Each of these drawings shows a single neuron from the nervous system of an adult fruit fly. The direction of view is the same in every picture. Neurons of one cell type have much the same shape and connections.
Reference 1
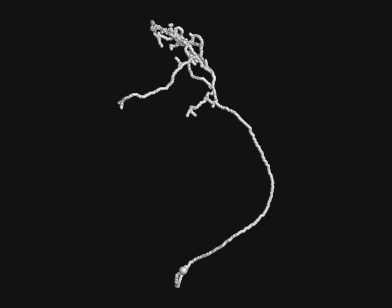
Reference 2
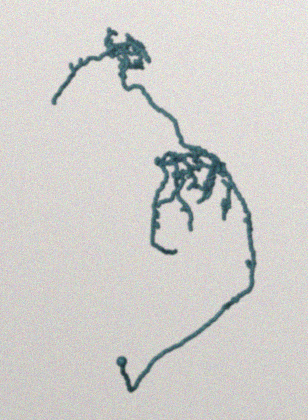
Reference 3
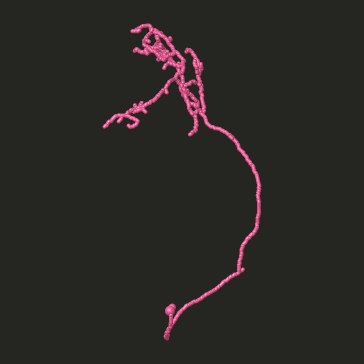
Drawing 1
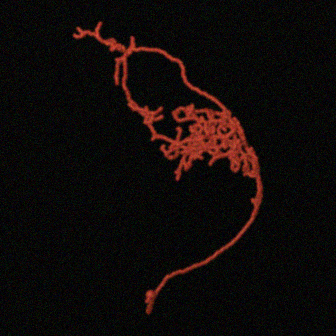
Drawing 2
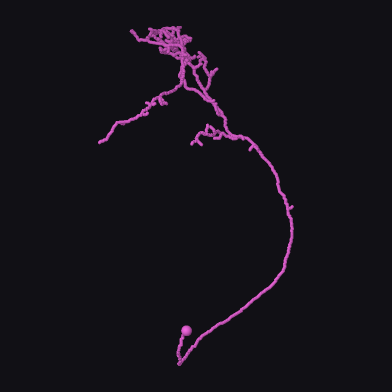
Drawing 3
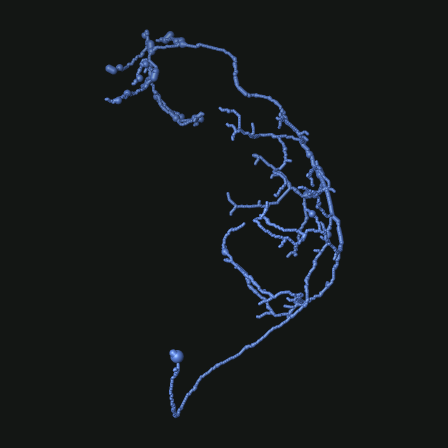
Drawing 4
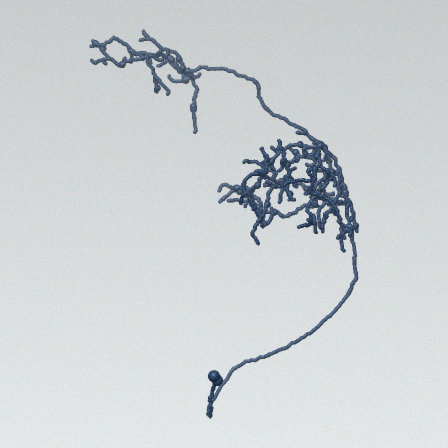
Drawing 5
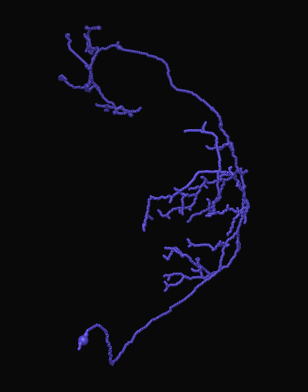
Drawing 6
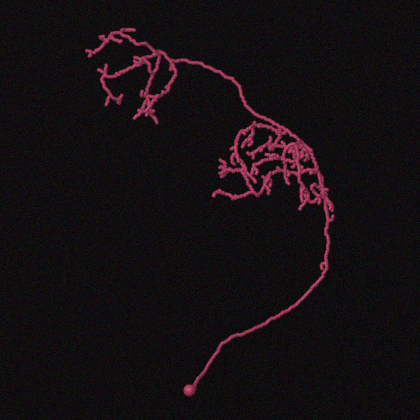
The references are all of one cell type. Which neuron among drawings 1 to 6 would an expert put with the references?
2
